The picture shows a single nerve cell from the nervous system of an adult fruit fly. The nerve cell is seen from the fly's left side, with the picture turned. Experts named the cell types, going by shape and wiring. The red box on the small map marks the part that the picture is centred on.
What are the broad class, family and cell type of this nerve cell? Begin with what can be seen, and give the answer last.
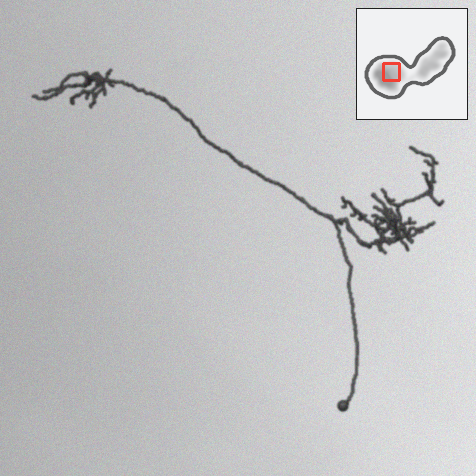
Its cell body lies at the lower right of the picture. In this view it is about as wide as it is tall. It is a visual projection neuron. The family is hemilineage VPNv2. It is of cell type LC16.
